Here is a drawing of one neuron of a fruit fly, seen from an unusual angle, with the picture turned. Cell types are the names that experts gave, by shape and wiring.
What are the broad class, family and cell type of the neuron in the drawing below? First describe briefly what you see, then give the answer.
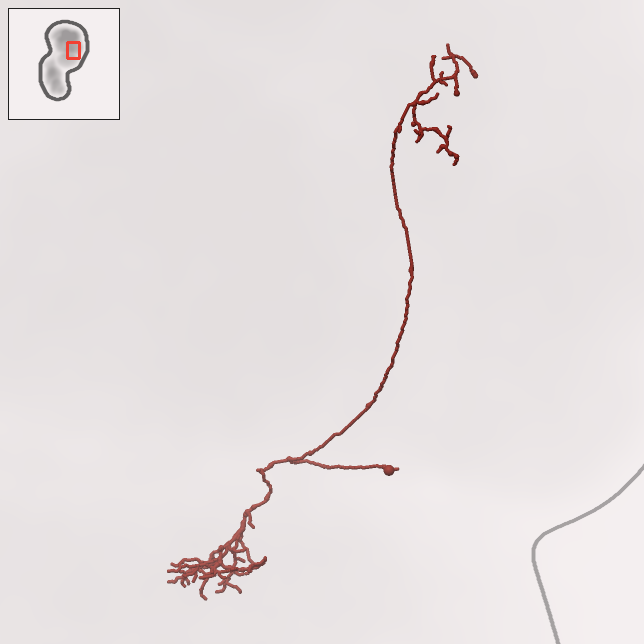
Its cell body lies at the bottom of the picture. Dozens of branch ends can be seen. This is a visual projection neuron. Its family is hemilineage VPNd2. Its cell type is LC10c-1.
